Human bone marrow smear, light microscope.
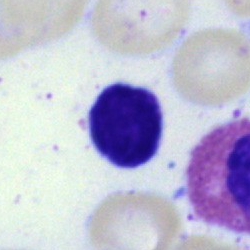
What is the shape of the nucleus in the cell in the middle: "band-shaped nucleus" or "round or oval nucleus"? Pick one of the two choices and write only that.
Round or oval nucleus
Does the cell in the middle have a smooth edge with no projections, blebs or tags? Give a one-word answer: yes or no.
Yes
